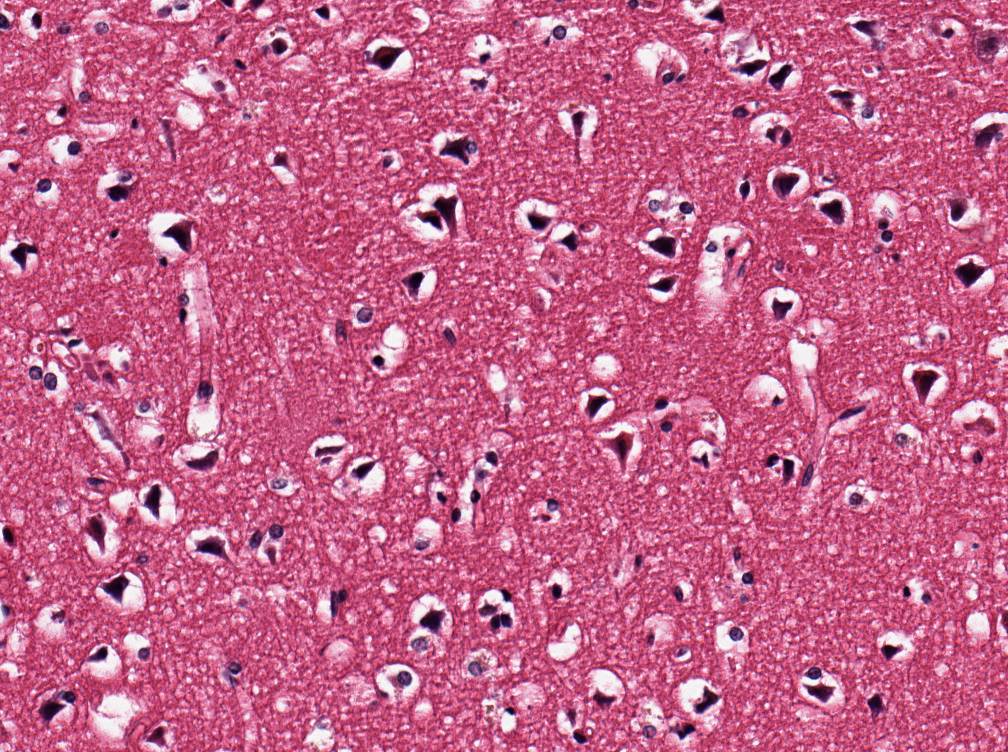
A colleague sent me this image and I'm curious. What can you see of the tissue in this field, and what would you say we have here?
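There's a continuous, finely granular pink meshwork, with no epithelium, glands or fibre bundles. Scattered cell bodies are shrunken, angular, triangular and dark; several taper upward into one process, as at top centre. Small round dark nuclei are scattered too. This is cerebral cortex.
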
